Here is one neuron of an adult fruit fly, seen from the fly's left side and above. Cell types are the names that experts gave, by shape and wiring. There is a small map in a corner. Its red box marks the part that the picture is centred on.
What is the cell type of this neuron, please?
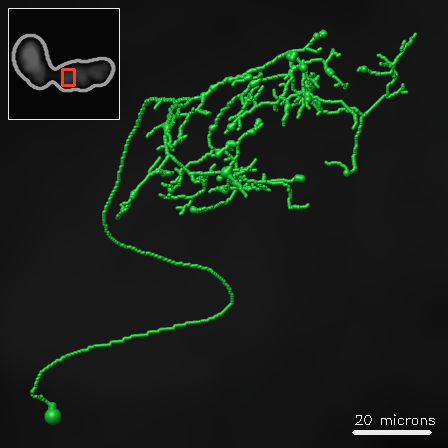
IN02A050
